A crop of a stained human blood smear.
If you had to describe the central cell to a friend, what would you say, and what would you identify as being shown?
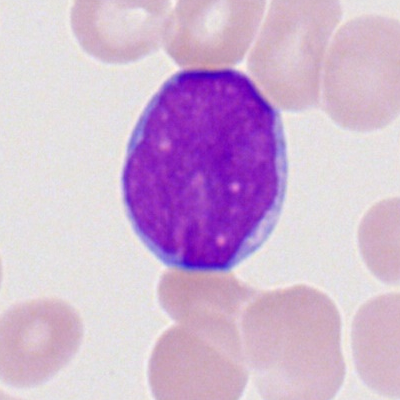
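Nearly the whole cell is filled by the nucleus, leaving only a thin blue rim of cytoplasm. The chromatin is finely textured and evenly spread, without coarse dark clumps. A few small pale dots are scattered within the nucleus. This is a myeloblast.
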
